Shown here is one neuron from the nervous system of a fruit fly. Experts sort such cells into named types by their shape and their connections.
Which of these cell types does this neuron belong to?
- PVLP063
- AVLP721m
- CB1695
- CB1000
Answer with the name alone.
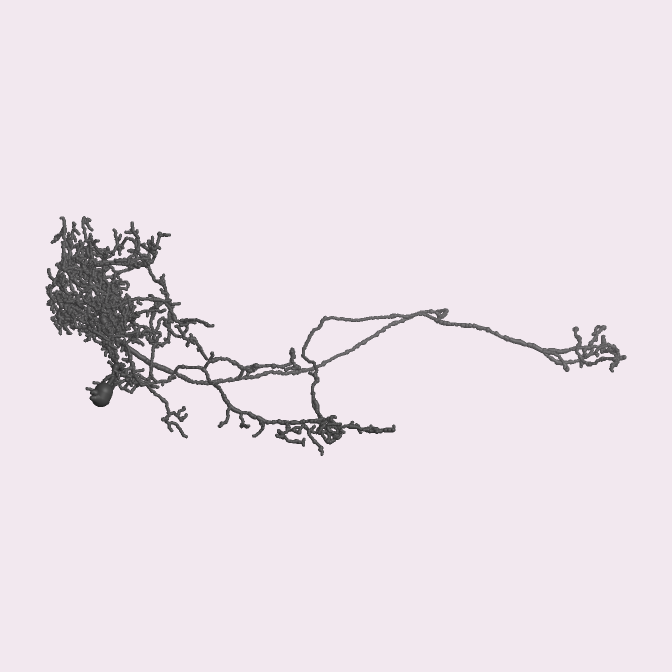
AVLP721m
